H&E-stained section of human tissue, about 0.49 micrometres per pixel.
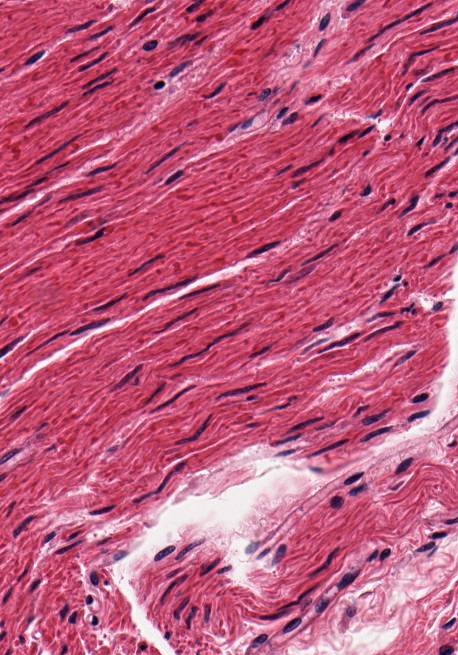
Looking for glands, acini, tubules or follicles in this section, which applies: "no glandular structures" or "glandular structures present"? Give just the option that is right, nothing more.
No glandular structures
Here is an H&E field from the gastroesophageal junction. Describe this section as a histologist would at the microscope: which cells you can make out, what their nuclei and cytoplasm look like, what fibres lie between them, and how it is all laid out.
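Look first at the nuclei: they are elongated, cigar-shaped and dark blue, and they lie parallel to the fibres. Now turn to the fibre cytoplasm, which is strongly eosinophilic and stains pink-red. Follow the long, thin white cleft running diagonally through the middle of the field; it lies between bundles. You will notice there are no fat cells anywhere in the field.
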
